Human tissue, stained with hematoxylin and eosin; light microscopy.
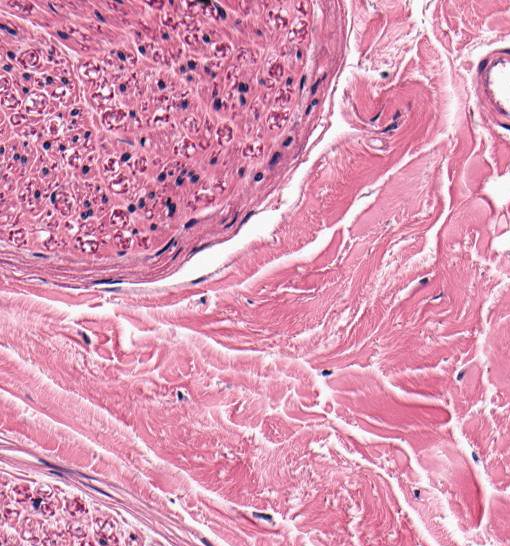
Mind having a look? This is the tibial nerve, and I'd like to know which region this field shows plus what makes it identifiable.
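The part is the epineurium. First check: outside the fascicle, the field is dense collagen in wavy pink bundles with only sparse nuclei.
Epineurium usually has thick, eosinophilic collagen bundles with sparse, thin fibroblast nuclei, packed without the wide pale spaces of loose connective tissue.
Second check: a large rounded nerve fascicle, cut across, sits upper left within a thin layered sheath.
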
